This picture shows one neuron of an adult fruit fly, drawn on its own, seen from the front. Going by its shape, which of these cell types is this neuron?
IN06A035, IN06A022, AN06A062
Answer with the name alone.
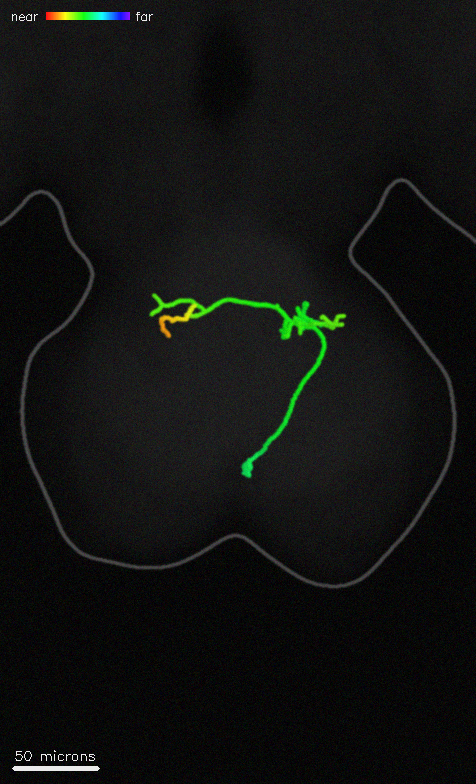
IN06A022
